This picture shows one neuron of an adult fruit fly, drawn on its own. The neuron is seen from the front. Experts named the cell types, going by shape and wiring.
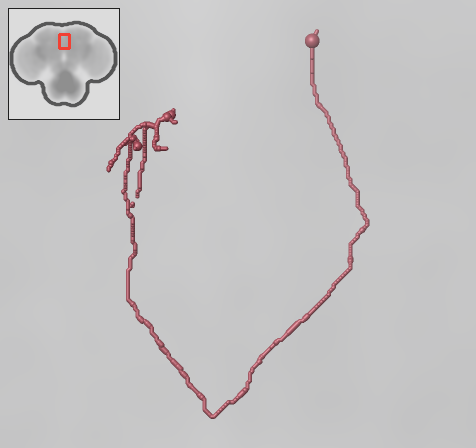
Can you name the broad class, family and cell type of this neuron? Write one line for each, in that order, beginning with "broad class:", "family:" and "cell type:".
broad class: central-brain intrinsic neuron
family: class CX
cell type: vDeltaA_a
